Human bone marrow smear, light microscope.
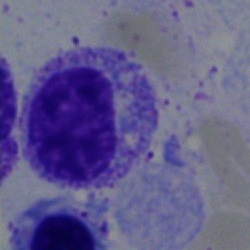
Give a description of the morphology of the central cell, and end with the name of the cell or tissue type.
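Item one, the outline, is roughly round. Item two, the nucleus, lies toward the left side of the cell. Item three, the cytoplasm, forms a wider band to the right of the nucleus than to its left. Item four, what that cytoplasm holds: many scattered purple granules. Conclusion: a myelocyte.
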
